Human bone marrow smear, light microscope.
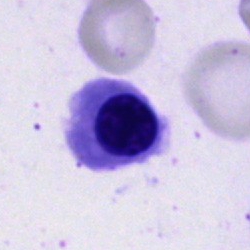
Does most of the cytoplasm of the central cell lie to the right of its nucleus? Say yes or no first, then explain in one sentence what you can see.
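No. The nucleus sits off-centre, toward the right side of the cell.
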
